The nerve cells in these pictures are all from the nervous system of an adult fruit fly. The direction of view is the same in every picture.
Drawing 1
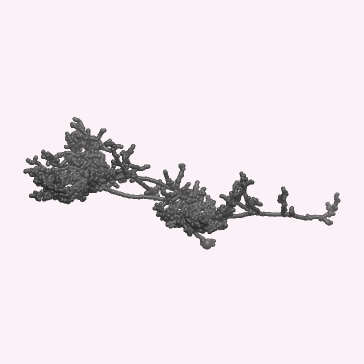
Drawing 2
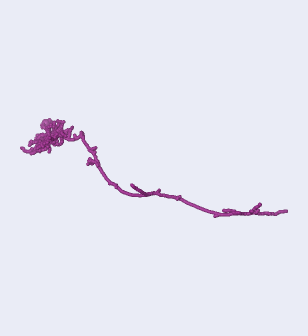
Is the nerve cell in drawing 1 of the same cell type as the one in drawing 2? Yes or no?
no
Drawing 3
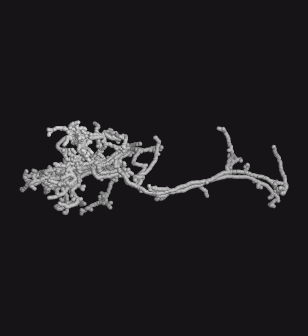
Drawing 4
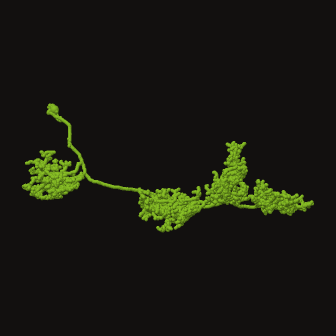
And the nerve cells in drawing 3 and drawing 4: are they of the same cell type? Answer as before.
no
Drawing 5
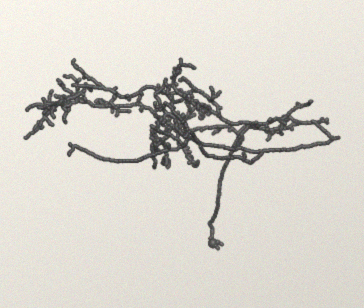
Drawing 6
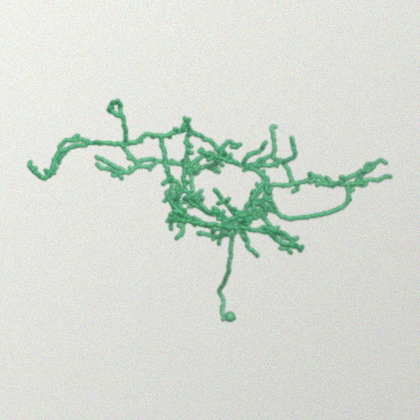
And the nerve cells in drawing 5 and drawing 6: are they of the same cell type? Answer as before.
yes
